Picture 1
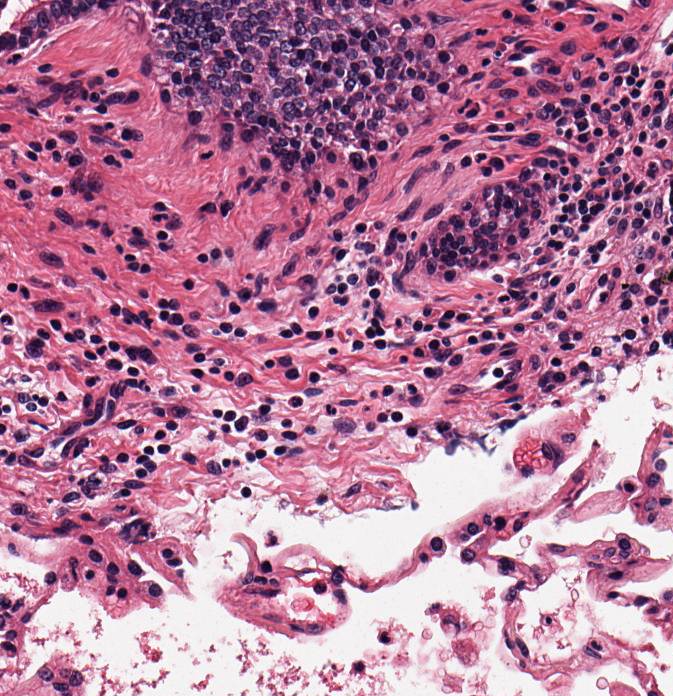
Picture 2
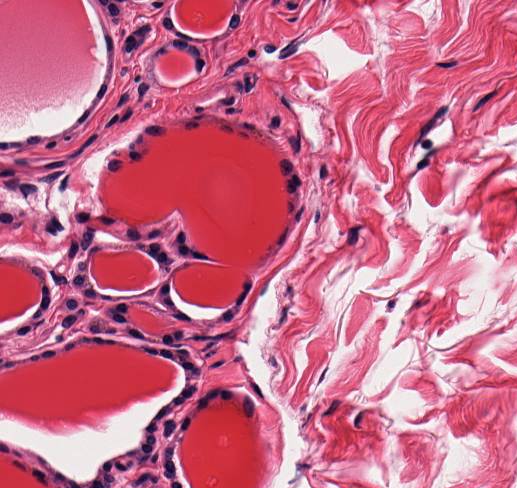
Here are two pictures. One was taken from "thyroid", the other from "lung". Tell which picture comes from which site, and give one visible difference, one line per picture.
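Picture 1: lung. No glands are present anywhere in the field.
Picture 2: thyroid. The follicle lumens are filled with homogeneous, deeply eosinophilic material.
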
